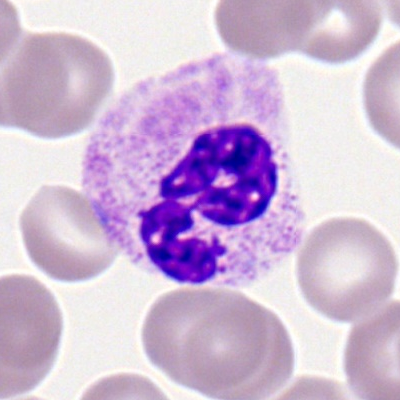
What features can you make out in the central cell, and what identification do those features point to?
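Its nucleus is divided into separate lobes joined by narrow parts, with coarse, clumped chromatin stained dark purple. Abundant pale pinkish-lilac cytoplasm contains fine, small lilac granules scattered evenly throughout. This is a segmented neutrophil.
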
